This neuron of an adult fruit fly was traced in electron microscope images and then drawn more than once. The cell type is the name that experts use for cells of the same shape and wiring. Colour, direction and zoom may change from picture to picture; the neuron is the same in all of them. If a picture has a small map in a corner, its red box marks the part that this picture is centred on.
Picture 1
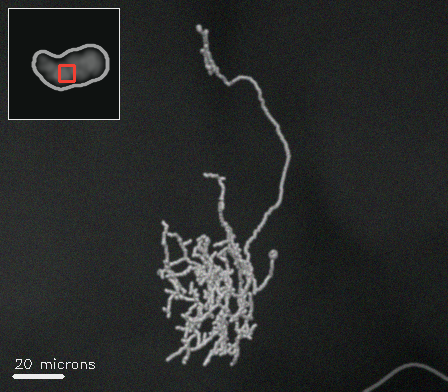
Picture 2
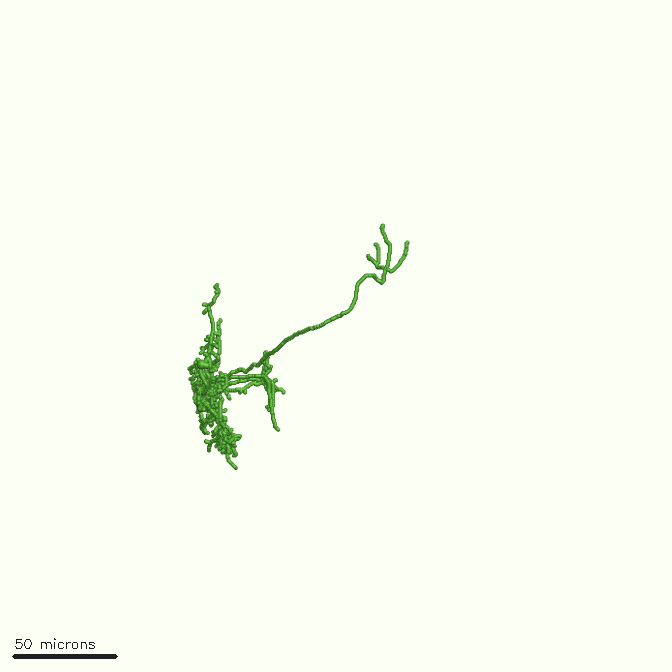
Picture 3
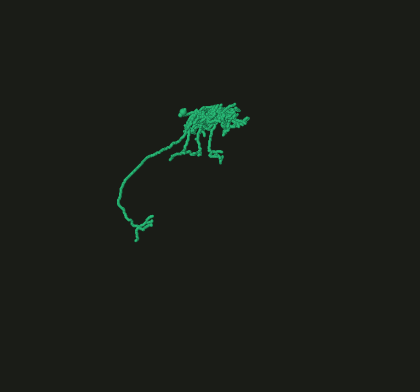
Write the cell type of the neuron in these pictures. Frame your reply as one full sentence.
As for cell type, this neuron is MeLo1.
